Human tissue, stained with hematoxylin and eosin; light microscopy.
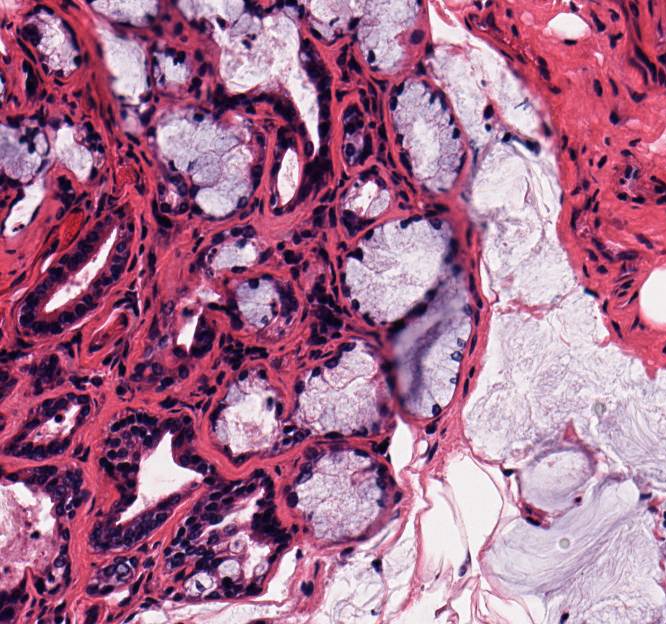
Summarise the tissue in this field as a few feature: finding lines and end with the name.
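Layout: rounded glandular units packed in pink fibrous tissue, left and centre
Acini: central ones filled by mucous cells with pale grey-violet, finely bubbly cytoplasm
Nuclei: small, dark, pressed flat against each acinar base
Lower right: pale, wispy, largely cell-free grey material outside the acini
Name: minor salivary gland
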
